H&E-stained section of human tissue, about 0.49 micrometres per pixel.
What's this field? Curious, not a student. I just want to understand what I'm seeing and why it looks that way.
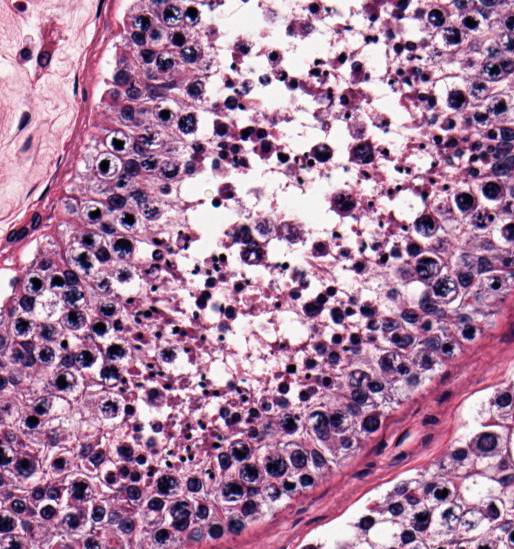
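This field mainly shows a seminiferous tubule. Many crowded layers of cells line it: spermatocytes with coarse, clumped dark chromatin in the middle layers, and small spermatids with dense, dark, round nuclei toward the centre.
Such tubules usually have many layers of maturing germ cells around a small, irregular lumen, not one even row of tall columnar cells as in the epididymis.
Here the centre is a loose area of pale irregular spaces.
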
